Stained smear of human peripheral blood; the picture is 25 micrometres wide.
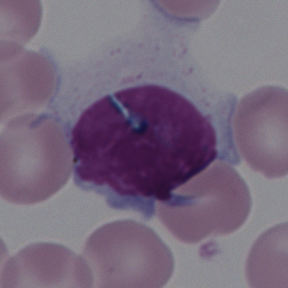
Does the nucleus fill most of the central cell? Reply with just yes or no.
No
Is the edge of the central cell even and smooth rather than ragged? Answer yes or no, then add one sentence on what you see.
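No. The cell outline is irregular, with the cytoplasm spreading out in broad uneven flaps.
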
